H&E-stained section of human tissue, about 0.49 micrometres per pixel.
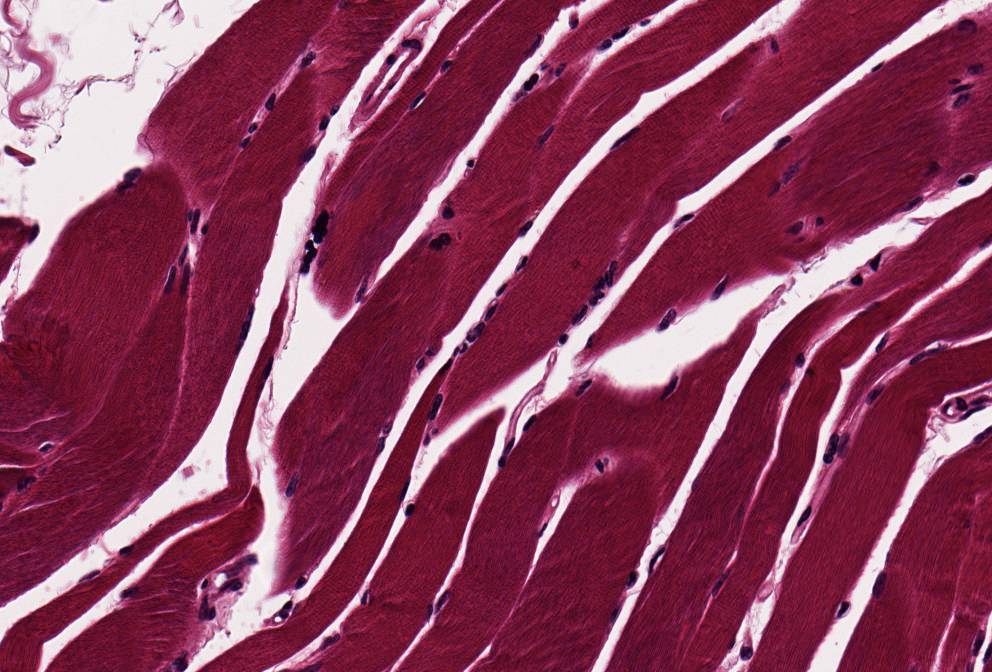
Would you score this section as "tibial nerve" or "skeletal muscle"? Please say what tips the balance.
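Skeletal muscle.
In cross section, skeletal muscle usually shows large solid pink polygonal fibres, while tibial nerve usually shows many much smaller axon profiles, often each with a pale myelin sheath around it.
Here the fibre cytoplasm stains a deep, fairly even red-pink, in keeping with muscle. Long parallel fibres cross diagonally from lower left to upper right. Nuclei elongated, dark, aligned with fibre length, sitting at fibre edges, not centres.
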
